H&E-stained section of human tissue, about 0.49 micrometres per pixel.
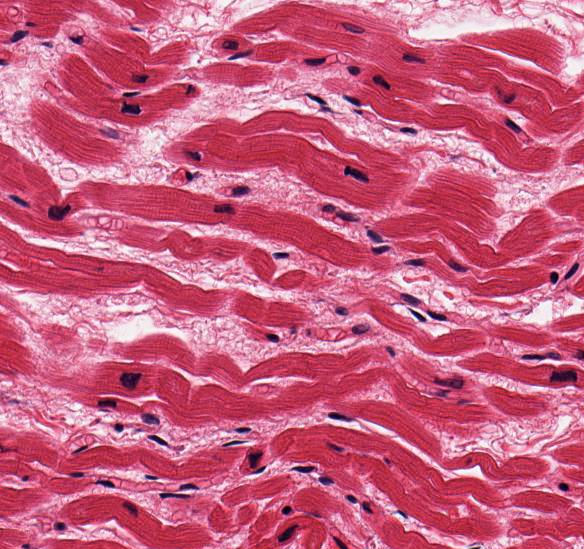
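Atrial appendage of the heart, haematoxylin and eosin. Orientation: muscle fibres run in wavy parallel bands roughly left to right across the whole field. Nuclei: in the middle of the fibres rather than at their edges. Branching: some fibres branch and merge with neighbouring fibres. Stroma: pale and loose between the fibres, holding small, slender, dark nuclei.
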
